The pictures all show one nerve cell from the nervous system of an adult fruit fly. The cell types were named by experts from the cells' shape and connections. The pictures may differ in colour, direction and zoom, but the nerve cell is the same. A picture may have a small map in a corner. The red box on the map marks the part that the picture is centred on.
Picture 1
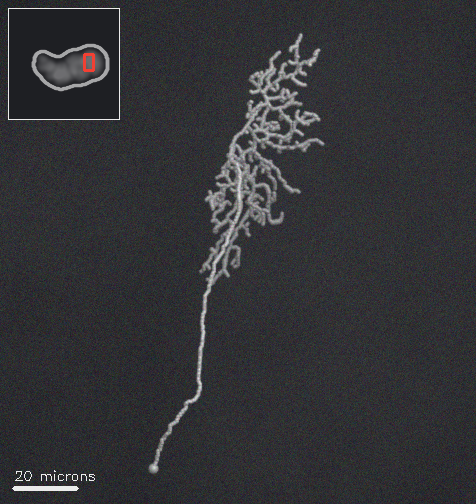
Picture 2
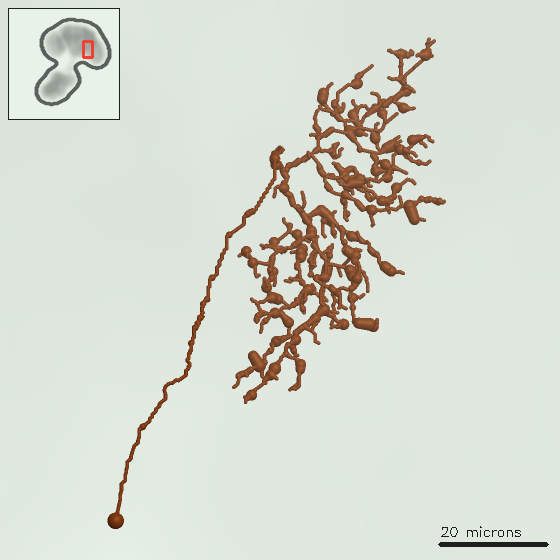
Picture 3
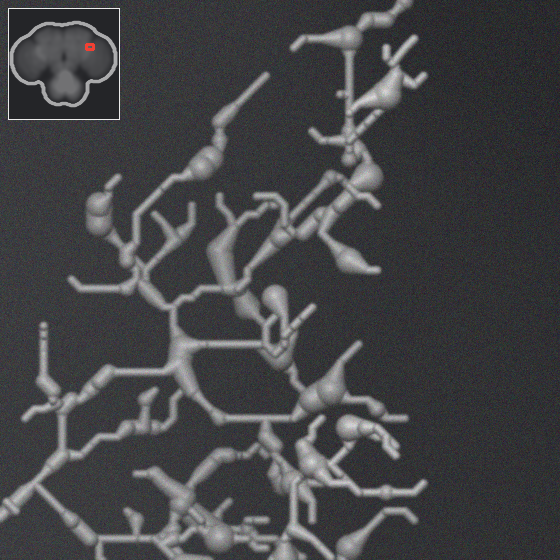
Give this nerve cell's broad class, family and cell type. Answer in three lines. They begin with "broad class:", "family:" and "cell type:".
broad class: optic-lobe intrinsic neuron
family: Li
cell type: Li25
